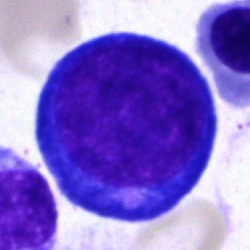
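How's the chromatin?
Fine and evenly spread, with no coarse dark clumps.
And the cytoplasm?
A narrow deep-blue rim, wider at the bottom than the top, with a paler patch down there against the nucleus.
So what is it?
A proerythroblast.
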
